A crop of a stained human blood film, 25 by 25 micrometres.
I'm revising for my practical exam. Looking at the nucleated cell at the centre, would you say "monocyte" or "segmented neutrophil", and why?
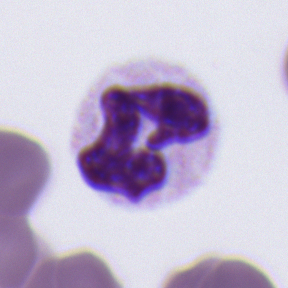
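Segmented neutrophil. The deciding point is the cytoplasm, which holds fine, faint pink-violet granules, a pink tone rather than a grey-blue one.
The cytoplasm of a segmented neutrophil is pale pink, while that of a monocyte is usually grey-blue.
For the rest, the cell is about 13 micrometres across with a round, smooth outline; its chromatin is dark purple and coarsely clumped, and no nucleoli are visible in the nucleus.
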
